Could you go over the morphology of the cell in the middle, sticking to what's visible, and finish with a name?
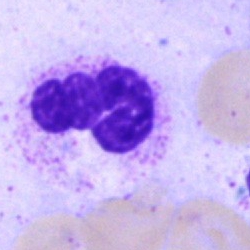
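Outline: roughly round, with a soft, indistinct edge. Nucleus: no nucleoli seen. Cytoplasm: a moderate rim of very pale lilac surrounding the nucleus, with no vacuoles visible. Name: segmented neutrophil.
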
